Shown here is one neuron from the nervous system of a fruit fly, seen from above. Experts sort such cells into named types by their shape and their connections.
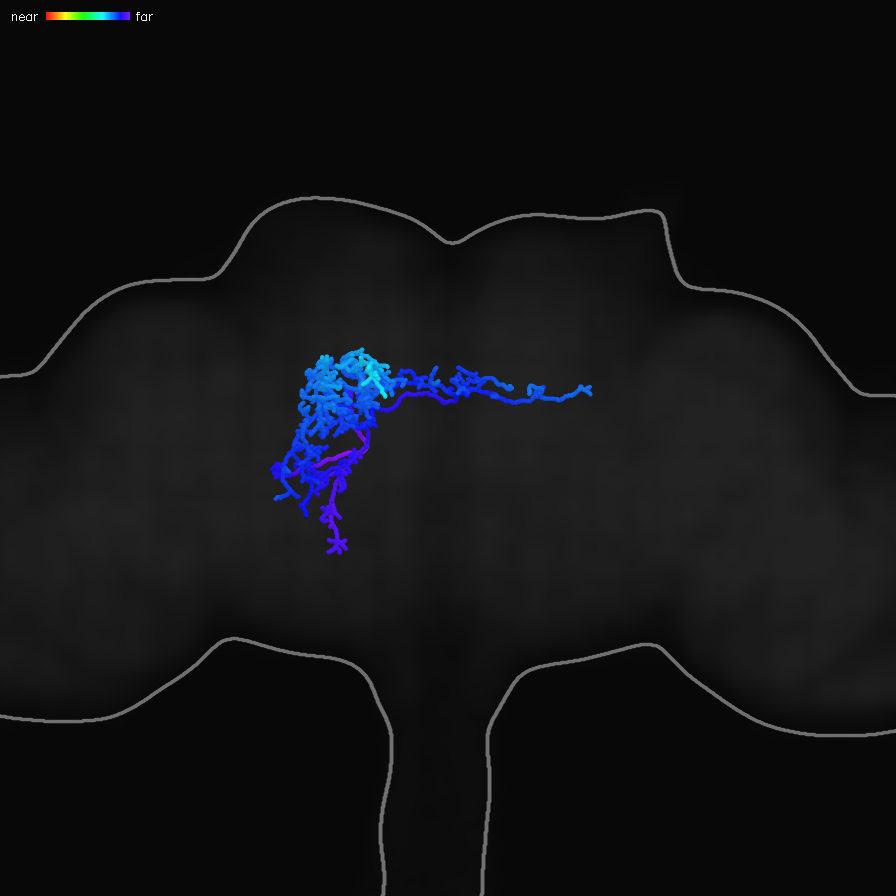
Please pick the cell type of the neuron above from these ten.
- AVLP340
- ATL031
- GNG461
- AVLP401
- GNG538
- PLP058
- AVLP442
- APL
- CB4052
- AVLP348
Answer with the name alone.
GNG538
